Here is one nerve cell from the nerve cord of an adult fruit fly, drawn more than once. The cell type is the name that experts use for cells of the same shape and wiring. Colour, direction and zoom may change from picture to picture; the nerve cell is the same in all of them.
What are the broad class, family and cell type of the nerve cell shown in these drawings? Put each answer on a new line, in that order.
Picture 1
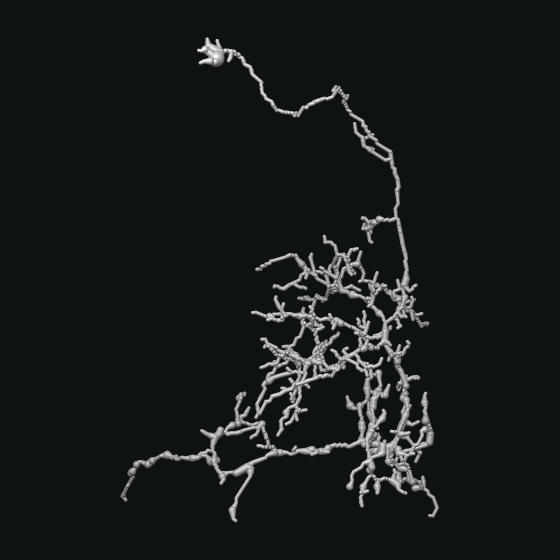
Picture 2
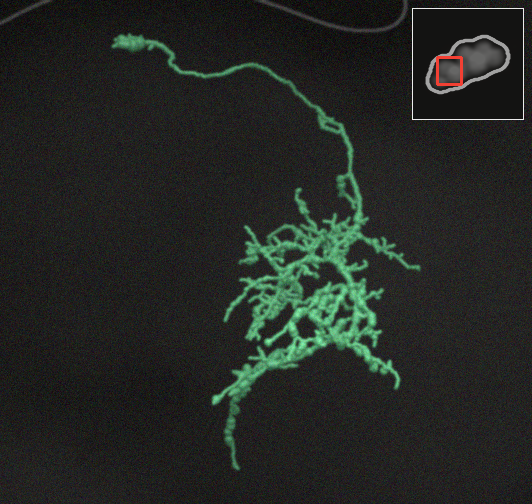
nerve-cord intrinsic neuron
hemilineage 13B
IN13B053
